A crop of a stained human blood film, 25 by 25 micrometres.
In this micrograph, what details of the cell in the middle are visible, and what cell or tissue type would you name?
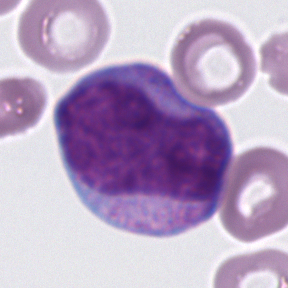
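Working through the cell in order, the outline comes first: rounded and smooth, without surface projections. Second, the nucleus fills most of the cell. Third, the cytoplasm holds fine pinkish-purple granules. Fourth, no vacuoles are seen in the cytoplasm. The cell is an atypical promyelocyte.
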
